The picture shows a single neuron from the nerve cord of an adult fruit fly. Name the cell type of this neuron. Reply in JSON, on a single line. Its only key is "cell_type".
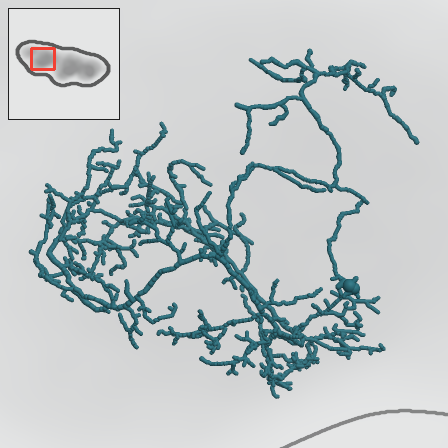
{"cell_type": "IN16B040"}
